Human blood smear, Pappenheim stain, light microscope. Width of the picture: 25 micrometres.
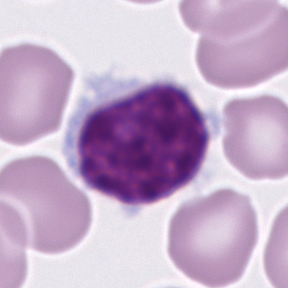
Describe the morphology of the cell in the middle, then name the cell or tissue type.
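Roughly oval in shape, the nucleus is unlobed. At the margin, the cytoplasmic edge is frayed into fine hair-like projections. Neither granules nor vacuoles are visible in the cytoplasm. The cell is a hairy cell.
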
